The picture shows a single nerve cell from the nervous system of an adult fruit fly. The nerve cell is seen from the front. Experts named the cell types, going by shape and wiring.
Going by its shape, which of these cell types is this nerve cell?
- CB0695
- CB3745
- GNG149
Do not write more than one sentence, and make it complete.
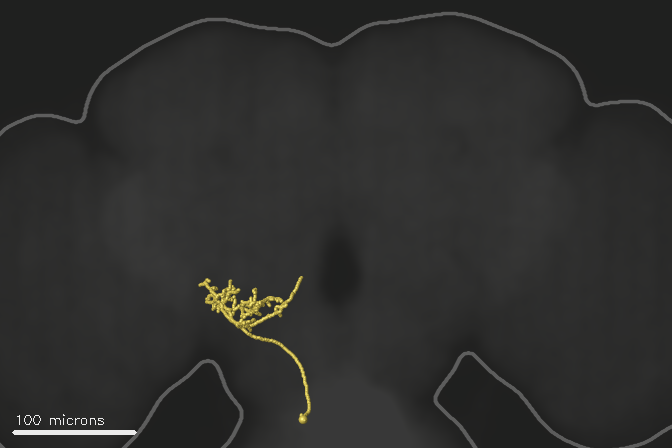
The type of this nerve cell is the cell type CB3745.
